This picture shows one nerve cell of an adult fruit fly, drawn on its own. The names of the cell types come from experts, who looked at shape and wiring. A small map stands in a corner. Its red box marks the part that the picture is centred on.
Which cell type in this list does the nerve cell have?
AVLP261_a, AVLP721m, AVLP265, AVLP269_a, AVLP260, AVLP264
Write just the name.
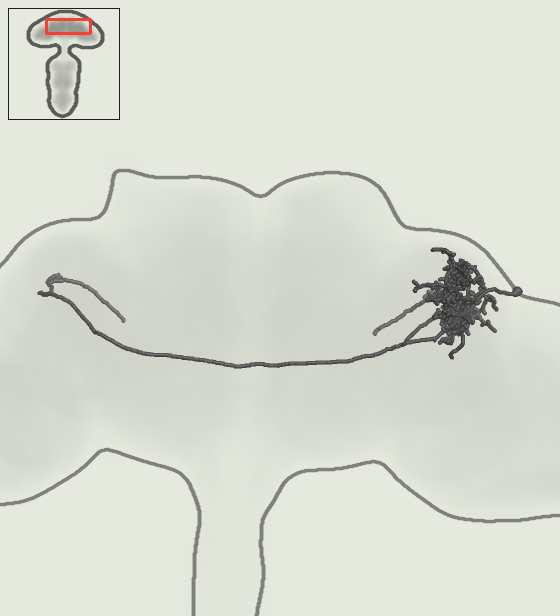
AVLP269_a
